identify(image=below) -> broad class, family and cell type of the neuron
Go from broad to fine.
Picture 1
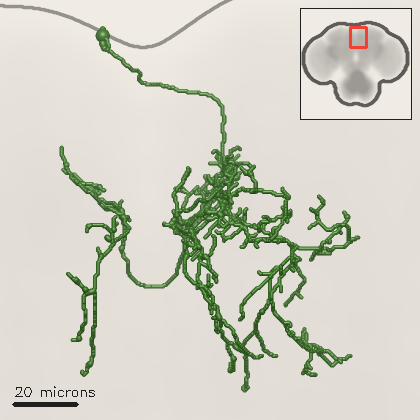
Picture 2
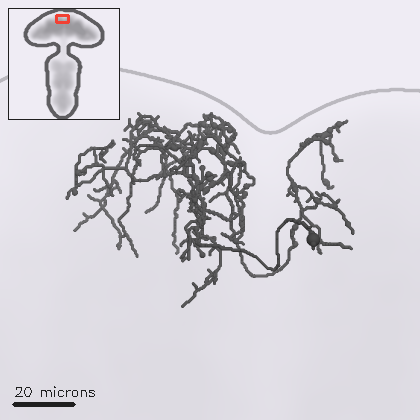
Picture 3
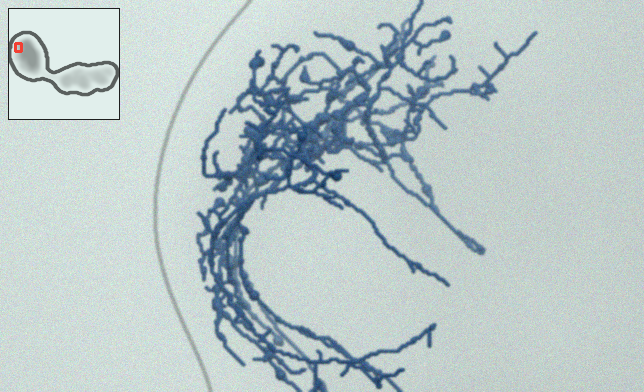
central-brain intrinsic neuron; hemilineage SMPad3; SMP138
